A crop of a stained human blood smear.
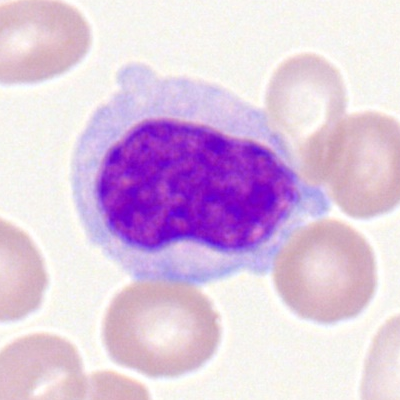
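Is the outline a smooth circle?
No, it's irregular.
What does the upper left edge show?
A small rounded bulge sticking out.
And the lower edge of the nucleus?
A shallow indentation.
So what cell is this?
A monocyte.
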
